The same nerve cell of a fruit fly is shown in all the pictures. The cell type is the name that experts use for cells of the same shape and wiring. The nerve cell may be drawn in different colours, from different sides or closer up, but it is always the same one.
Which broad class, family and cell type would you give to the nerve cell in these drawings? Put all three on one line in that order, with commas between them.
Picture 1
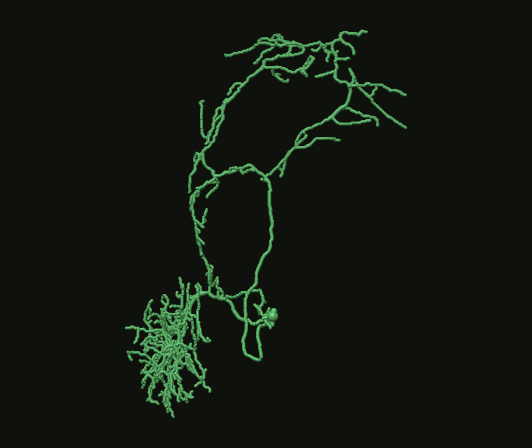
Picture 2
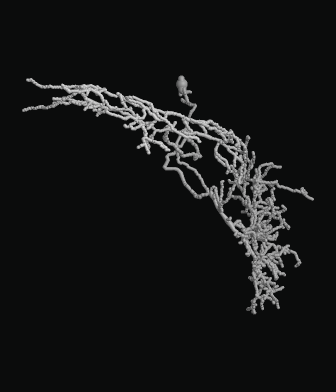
visual projection neuron, LoVP, LoVP67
